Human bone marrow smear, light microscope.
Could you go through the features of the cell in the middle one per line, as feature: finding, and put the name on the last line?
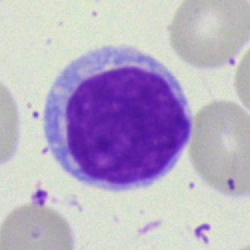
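Nucleus: sitting off-centre, toward the right side of the cell
Nucleoli: none distinct to be seen
Granules: none visible in the cytoplasm
Outline: round and smooth all the way
Type: lymphocyte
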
